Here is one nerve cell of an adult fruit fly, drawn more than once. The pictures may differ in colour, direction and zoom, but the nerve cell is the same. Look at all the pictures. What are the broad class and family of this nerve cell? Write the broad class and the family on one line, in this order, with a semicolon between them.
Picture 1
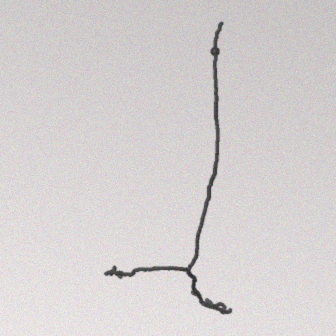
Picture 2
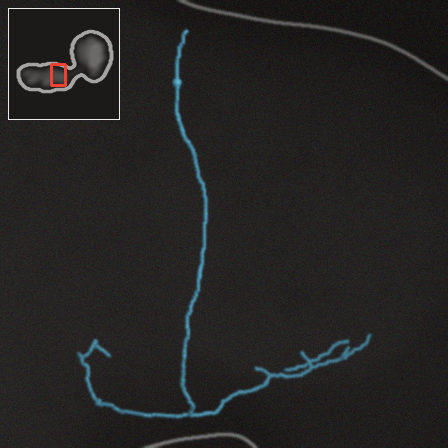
sensory neuron entering the nerve cord; class mechanosensory tactile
